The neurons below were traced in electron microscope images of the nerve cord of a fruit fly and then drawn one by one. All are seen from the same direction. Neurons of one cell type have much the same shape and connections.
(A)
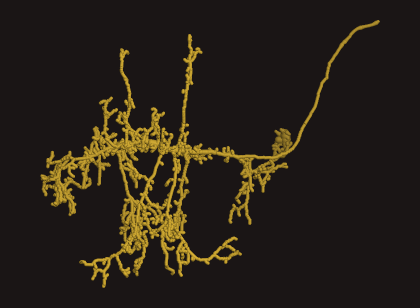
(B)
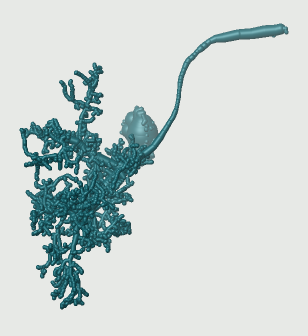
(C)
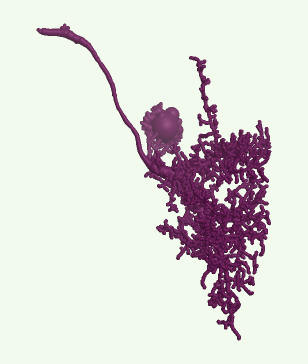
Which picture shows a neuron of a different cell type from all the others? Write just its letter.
A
